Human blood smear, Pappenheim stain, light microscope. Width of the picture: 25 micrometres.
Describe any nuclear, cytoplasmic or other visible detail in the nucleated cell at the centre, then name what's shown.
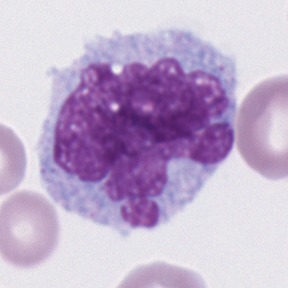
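Nucleus first: no distinct nucleoli can be made out, though a few tiny clear spots lie over it. Cytoplasm next: pale grey-blue, with no large coarse granules, only a faint fine dusting. The cell is a monocyte.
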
